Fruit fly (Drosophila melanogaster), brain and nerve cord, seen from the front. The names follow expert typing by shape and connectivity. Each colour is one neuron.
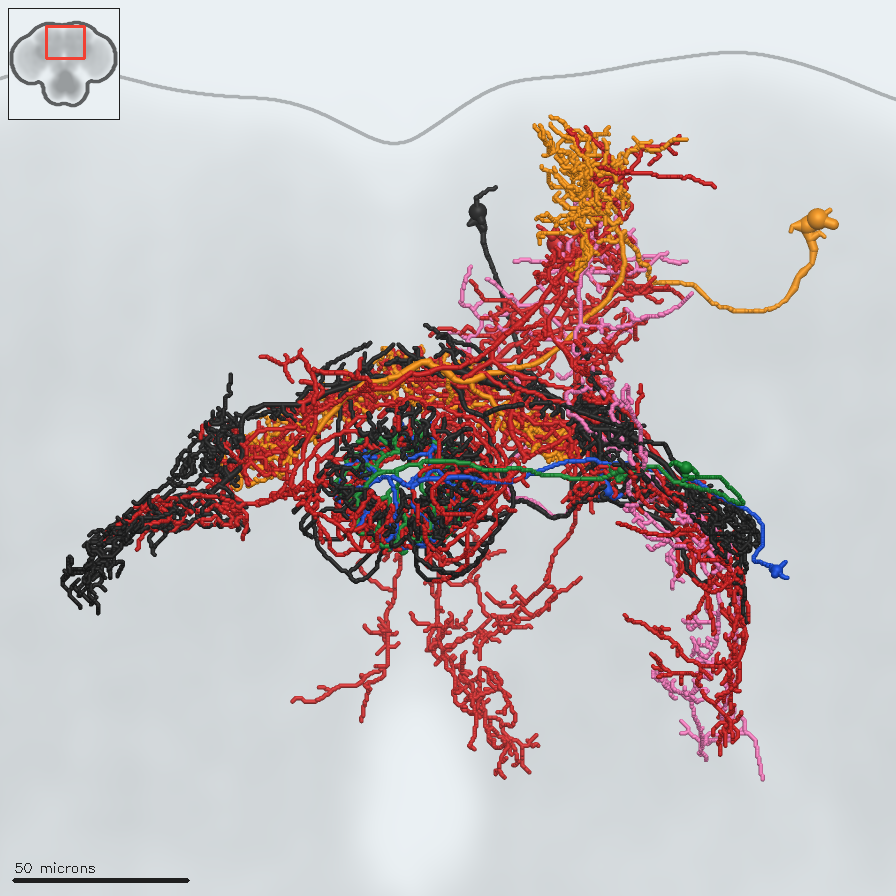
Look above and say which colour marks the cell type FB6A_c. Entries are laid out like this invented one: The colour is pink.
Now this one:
The colour is orange.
